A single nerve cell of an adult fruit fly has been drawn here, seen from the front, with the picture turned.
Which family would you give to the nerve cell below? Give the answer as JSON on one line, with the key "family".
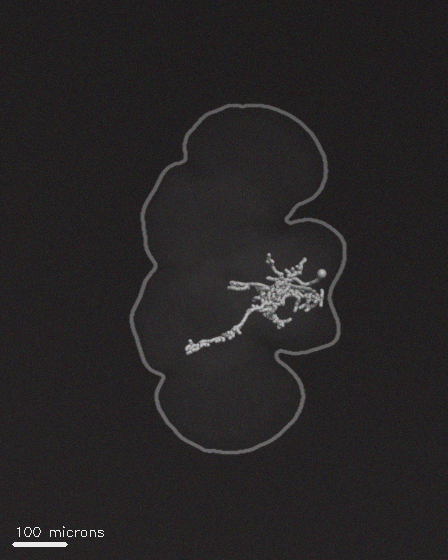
{"family": "hemilineage 05B"}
